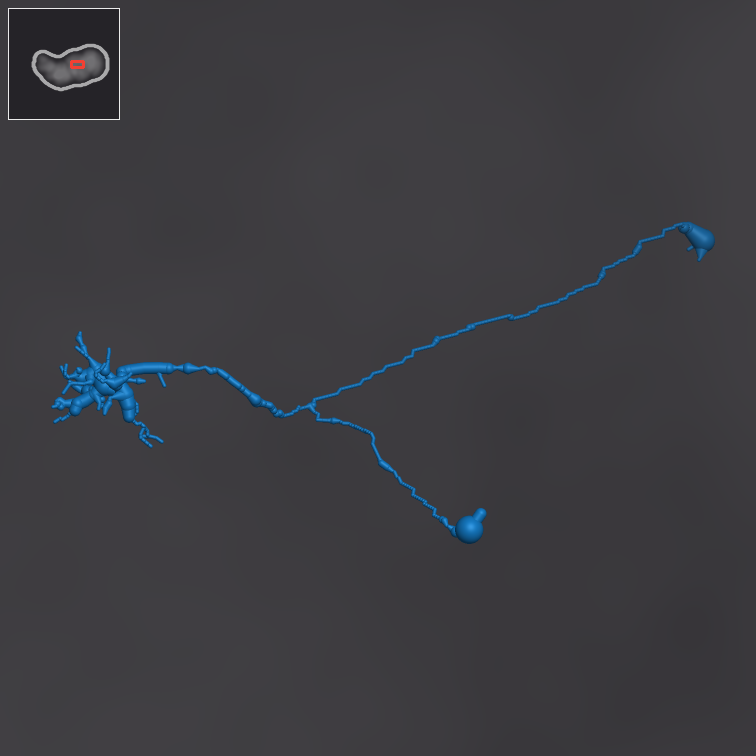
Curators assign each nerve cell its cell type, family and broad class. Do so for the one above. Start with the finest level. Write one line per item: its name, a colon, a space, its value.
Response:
cell type: TuBu07
family: hemilineage AOTUv3_dorsal
broad class: central-brain intrinsic neuron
